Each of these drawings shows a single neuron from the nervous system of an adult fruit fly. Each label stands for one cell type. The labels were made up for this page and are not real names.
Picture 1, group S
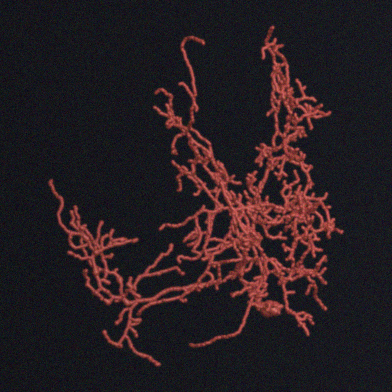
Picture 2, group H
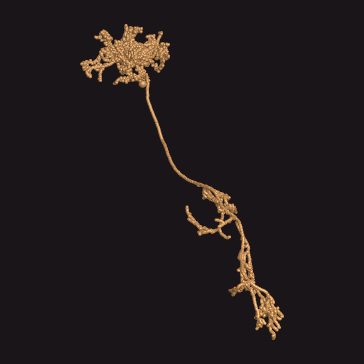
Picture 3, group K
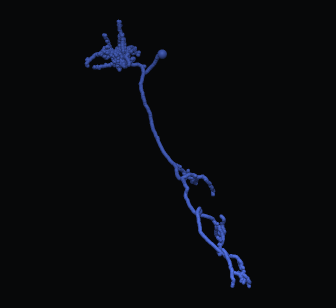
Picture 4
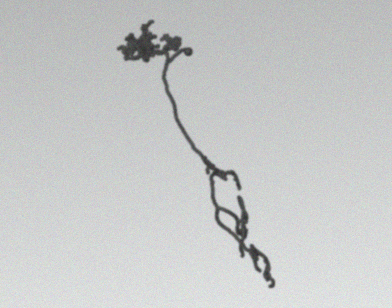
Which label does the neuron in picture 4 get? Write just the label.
group K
